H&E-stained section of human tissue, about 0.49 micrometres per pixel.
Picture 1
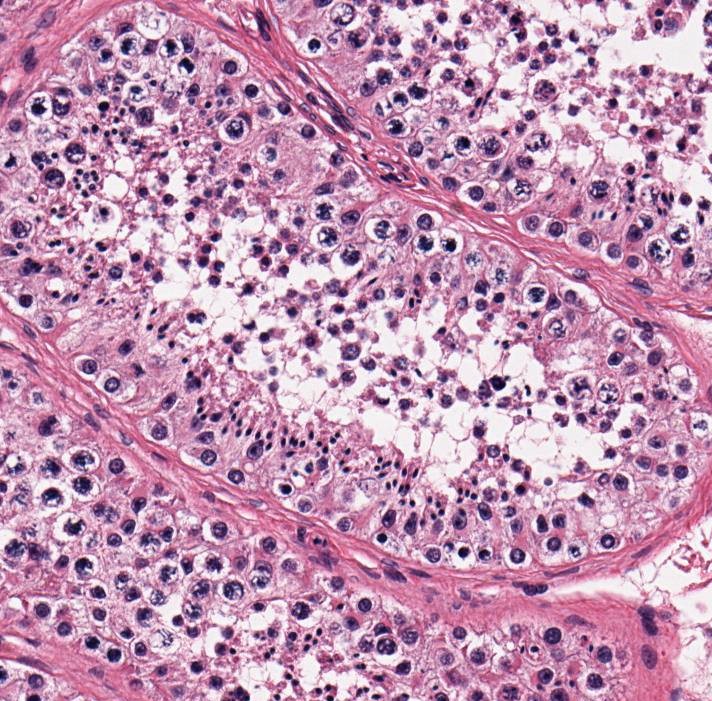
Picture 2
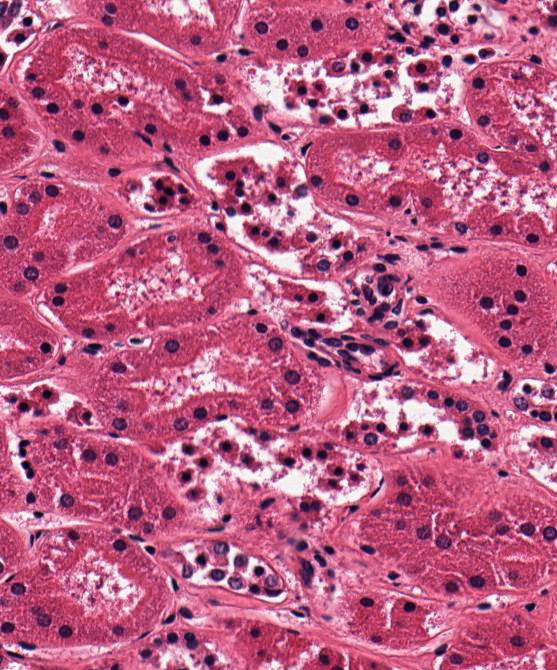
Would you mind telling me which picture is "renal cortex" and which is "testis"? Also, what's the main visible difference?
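Picture 1 is testis; picture 2 is renal cortex. Each testis tubule is bounded by a thin band of pink fibrous tissue whose flattened, elongated nuclei lie parallel to the tubule outline. The tubules are lined by a stratified epithelium many cell layers thick. In all of them, large round spermatocytes with coarse, thread-like dark chromatin lie in its middle layers. Scant tissue lies between the tubules, so neighbouring walls nearly touch. In the renal cortex, closely packed tubular profiles cut in varied planes fill the whole field, parted only by thin strands of tissue. Their lining cells are large, with abundant granular deep pink cytoplasm and round, dark-staining nuclei of fairly uniform size. Just right of centre, a small cluster of elongated dark nuclei sits between the tubules.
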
